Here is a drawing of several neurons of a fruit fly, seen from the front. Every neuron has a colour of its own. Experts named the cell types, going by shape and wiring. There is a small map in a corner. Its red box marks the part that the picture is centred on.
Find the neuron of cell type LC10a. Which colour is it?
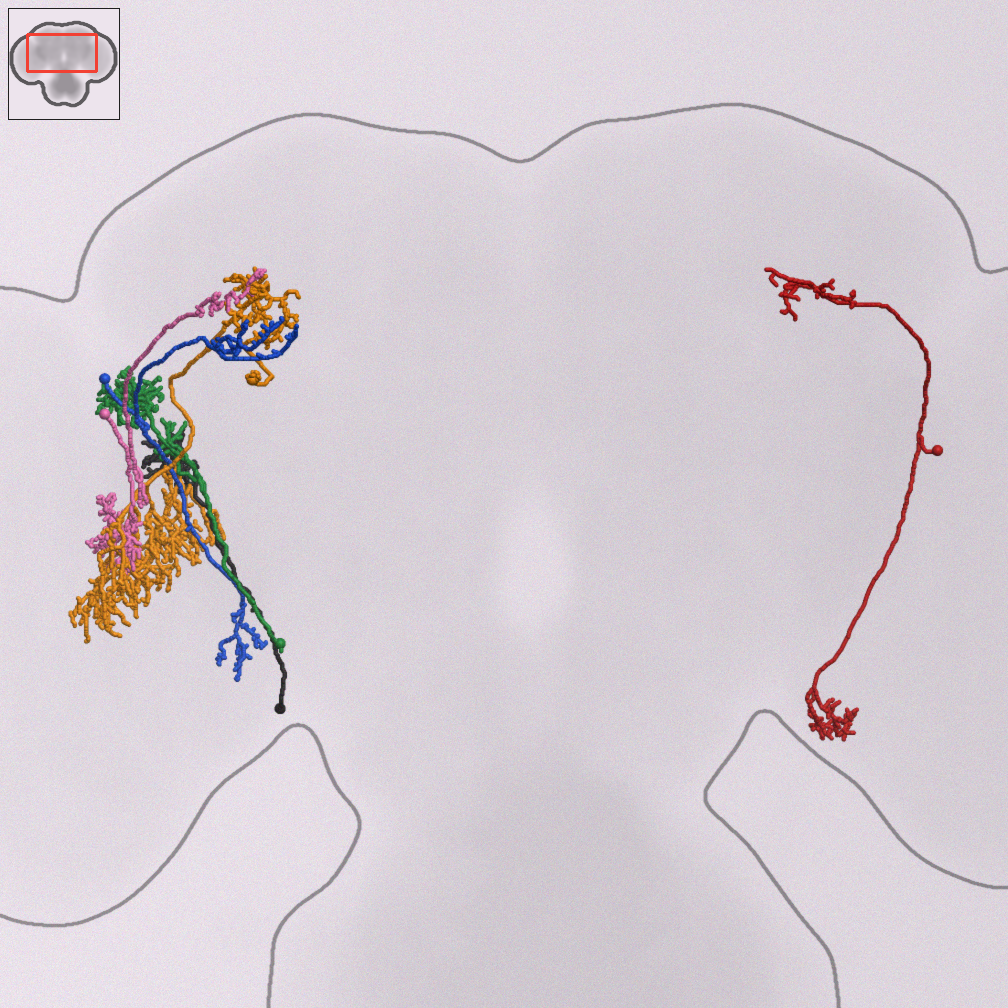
red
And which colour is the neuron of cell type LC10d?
blue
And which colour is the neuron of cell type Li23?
green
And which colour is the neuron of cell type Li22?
black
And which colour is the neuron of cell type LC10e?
pink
